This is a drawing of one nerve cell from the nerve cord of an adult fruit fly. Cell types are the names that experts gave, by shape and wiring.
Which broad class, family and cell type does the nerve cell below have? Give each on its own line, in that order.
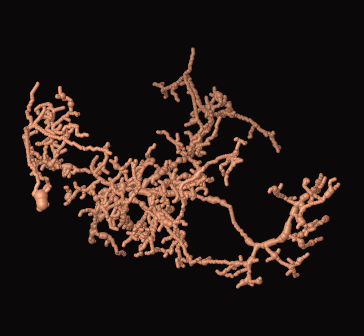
nerve-cord intrinsic neuron
hemilineage 13B
IN13B028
